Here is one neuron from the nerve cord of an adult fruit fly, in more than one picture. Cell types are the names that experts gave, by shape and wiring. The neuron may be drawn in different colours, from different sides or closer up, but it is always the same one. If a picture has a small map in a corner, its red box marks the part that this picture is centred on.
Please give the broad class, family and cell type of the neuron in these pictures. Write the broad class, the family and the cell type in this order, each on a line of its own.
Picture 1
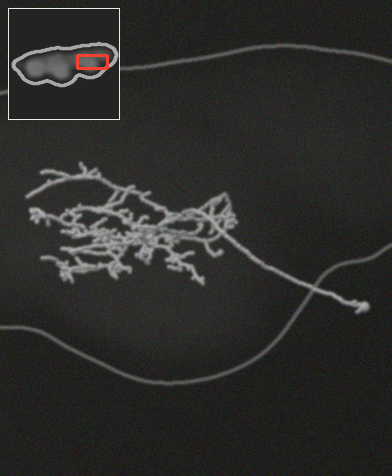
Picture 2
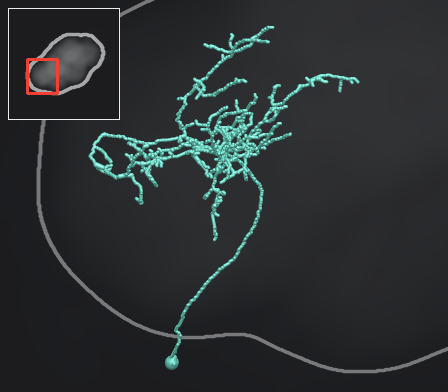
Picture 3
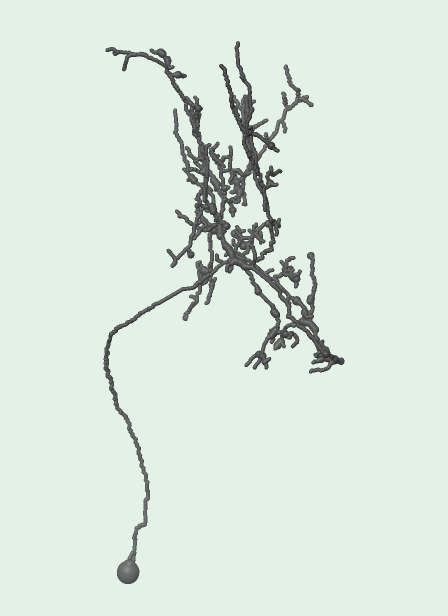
nerve-cord intrinsic neuron
hemilineage 04B
IN04B105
